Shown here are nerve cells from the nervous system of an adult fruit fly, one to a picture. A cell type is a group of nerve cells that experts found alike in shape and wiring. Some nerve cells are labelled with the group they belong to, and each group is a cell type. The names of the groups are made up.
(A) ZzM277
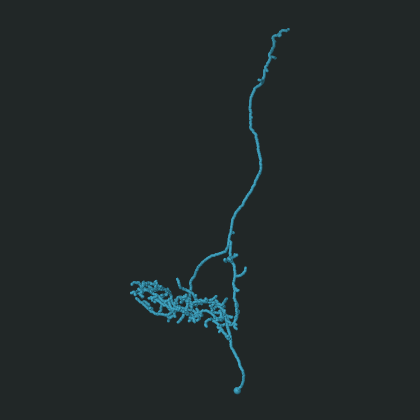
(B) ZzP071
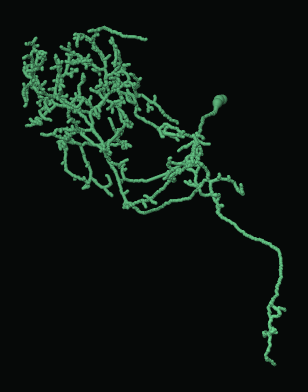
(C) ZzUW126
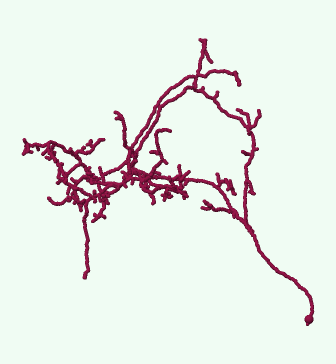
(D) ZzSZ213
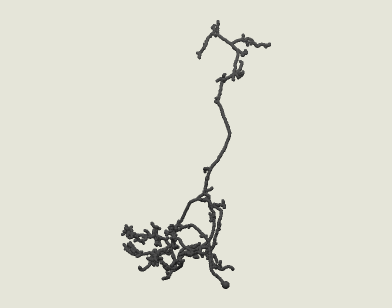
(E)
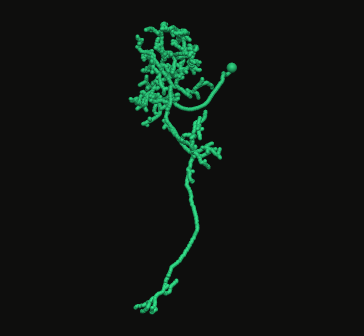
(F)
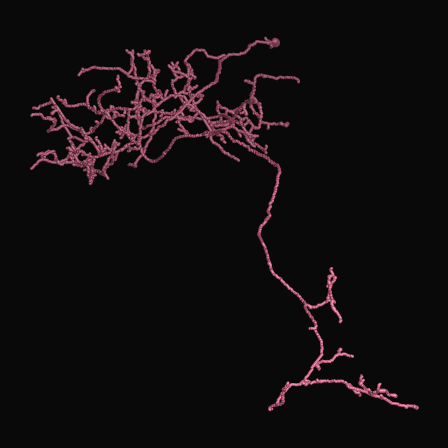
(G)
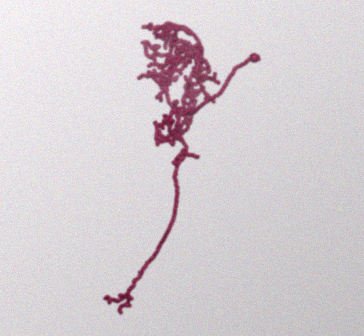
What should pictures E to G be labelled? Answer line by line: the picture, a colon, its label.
E: ZzP071
F: ZzSZ213
G: ZzP071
